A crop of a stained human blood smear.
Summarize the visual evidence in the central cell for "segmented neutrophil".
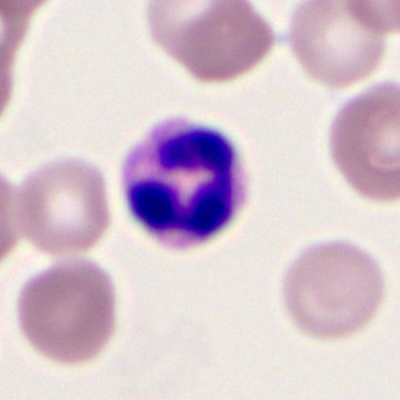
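Segmented neutrophil, checked against the picture. Nuclear lobes lie around a pale pinkish central area. Chromatin dense, staining dark purple. Cytoplasm pale pinkish-lilac, without large, coarse orange-red granules.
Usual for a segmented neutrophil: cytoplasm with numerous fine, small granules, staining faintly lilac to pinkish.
The pale pinkish-lilac tone and the absence of coarse orange-red granules agree with this. Against the name: nothing seen.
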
